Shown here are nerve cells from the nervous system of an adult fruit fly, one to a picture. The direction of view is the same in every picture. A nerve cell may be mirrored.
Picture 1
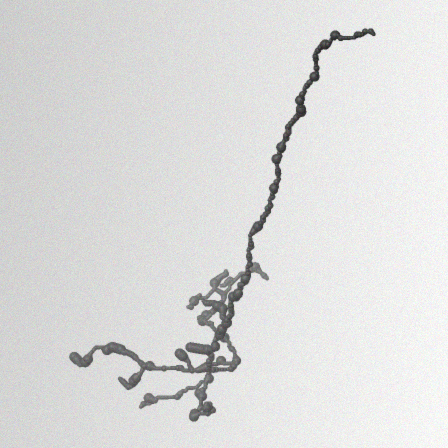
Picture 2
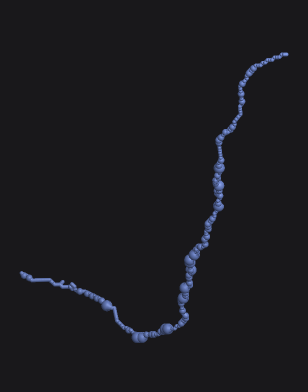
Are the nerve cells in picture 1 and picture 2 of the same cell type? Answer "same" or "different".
same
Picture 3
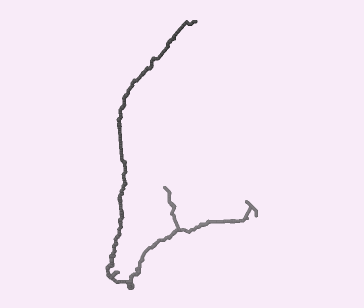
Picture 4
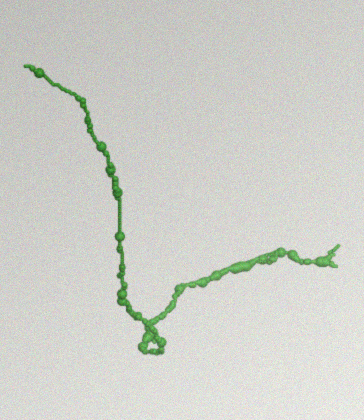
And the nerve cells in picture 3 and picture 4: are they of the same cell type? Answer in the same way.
same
